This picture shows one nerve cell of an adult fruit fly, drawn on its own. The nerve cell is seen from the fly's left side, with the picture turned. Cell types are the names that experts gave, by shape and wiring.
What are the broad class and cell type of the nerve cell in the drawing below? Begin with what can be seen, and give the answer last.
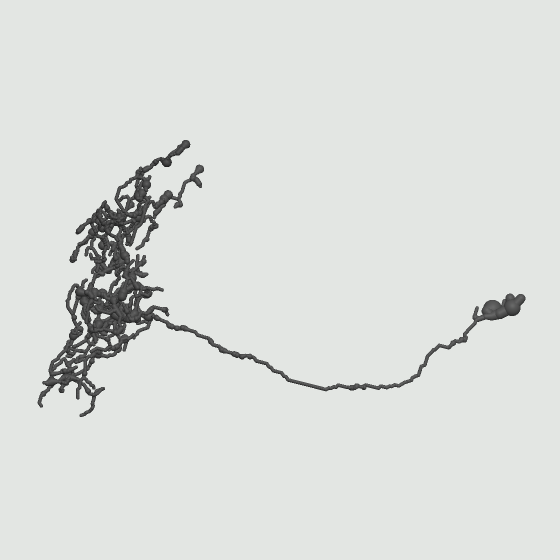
Its cell body lies on the right of the picture. Dozens of branch ends can be seen. This is a nerve-cord intrinsic neuron. The cell type is INXXX441.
